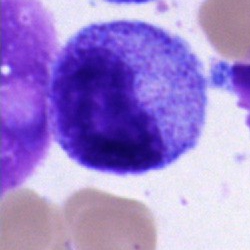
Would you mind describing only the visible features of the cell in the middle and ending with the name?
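The cell has a round outline, with the nucleus placed toward its left and lower side. Fine purple granules stipple the cytoplasm, in which no vacuoles are seen. Answer: promyelocyte.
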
